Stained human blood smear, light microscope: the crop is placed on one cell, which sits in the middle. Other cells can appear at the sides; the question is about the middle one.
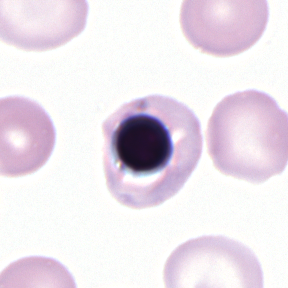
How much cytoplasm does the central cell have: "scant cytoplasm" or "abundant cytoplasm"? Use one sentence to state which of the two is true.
A wide area of cytoplasm encircles its nucleus.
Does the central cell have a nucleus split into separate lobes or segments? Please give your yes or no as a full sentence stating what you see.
No, its nucleus is not lobed but a single compact round, oval or kidney-shaped mass.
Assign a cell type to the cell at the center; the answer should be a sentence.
The cell around which this crop is centred is an erythroblast.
